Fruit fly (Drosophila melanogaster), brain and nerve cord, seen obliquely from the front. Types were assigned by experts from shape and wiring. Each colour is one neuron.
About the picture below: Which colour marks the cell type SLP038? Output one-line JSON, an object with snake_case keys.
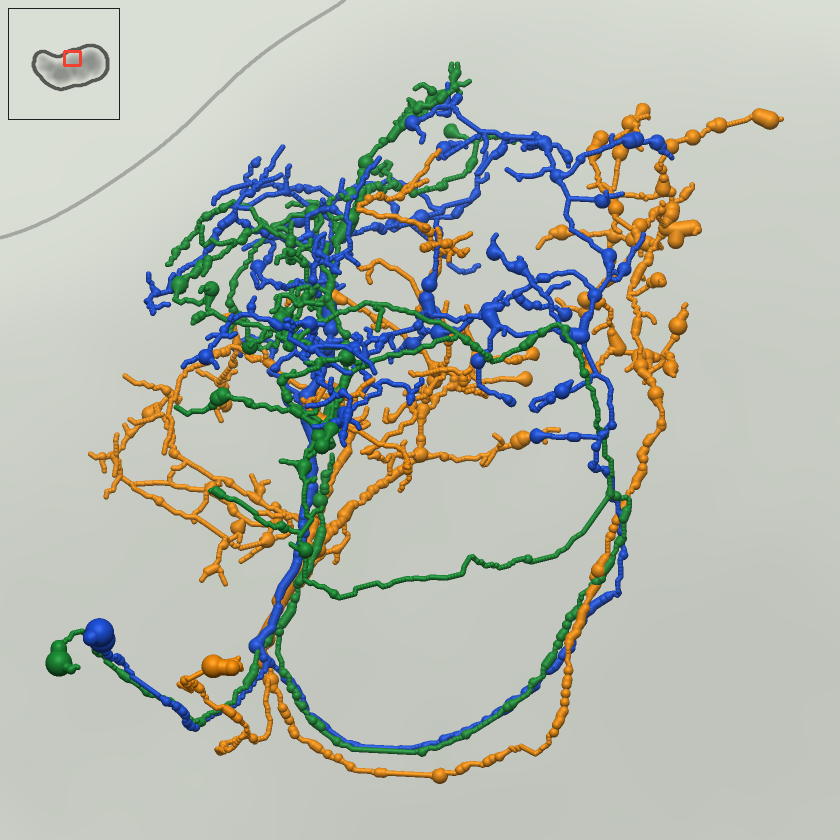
{"colour": "blue"}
